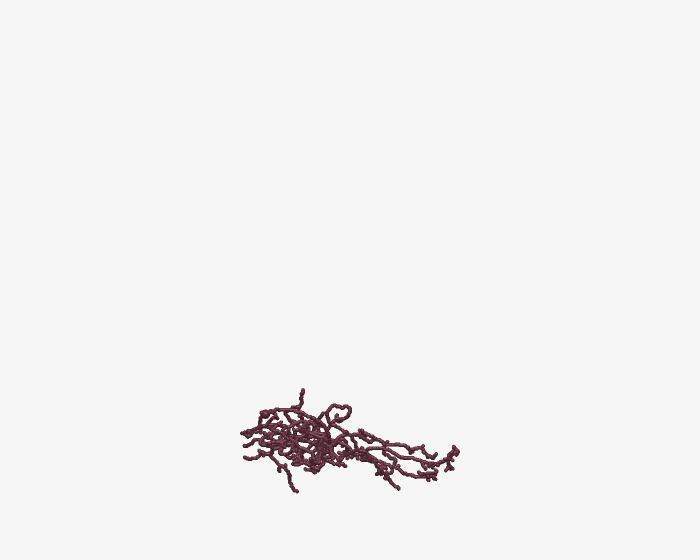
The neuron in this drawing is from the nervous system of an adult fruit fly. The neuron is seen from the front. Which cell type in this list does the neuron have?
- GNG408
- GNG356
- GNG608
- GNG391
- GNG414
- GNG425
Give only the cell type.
GNG391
